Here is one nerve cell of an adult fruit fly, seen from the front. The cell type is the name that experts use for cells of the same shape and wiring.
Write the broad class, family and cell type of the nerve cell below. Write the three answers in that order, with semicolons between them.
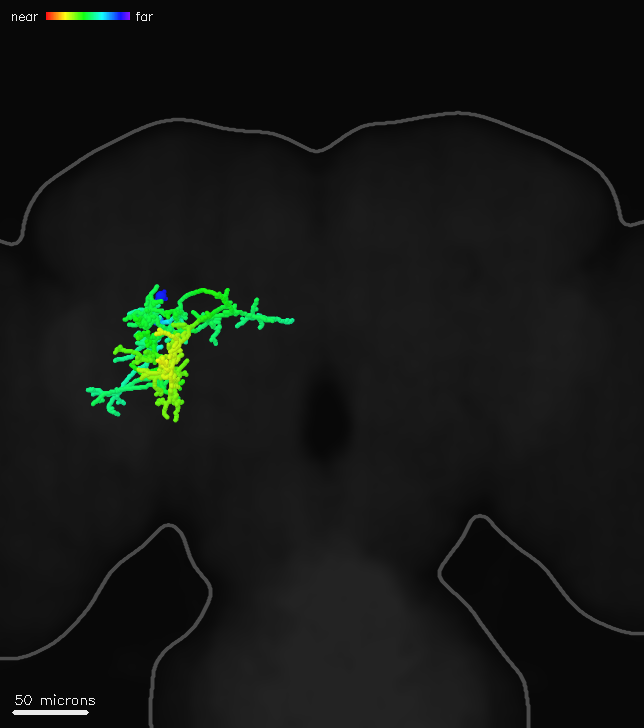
central-brain intrinsic neuron; hemilineage DL1_ventral; PVLP131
